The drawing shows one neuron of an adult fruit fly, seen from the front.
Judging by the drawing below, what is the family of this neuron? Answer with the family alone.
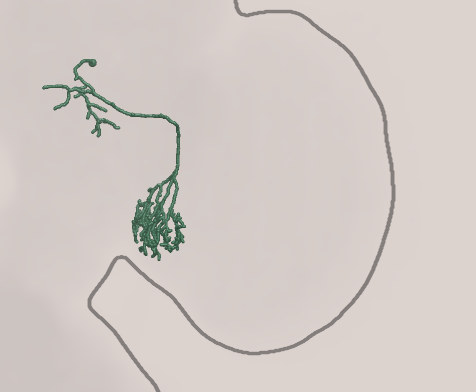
hemilineage PSp3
